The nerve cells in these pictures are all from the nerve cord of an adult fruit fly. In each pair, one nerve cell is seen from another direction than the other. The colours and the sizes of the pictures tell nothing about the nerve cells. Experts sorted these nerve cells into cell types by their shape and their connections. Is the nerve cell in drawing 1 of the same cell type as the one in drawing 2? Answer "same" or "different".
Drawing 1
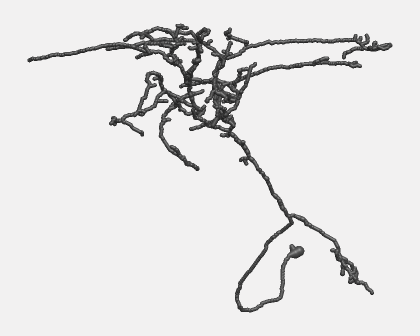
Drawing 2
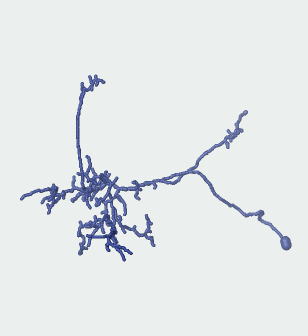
same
